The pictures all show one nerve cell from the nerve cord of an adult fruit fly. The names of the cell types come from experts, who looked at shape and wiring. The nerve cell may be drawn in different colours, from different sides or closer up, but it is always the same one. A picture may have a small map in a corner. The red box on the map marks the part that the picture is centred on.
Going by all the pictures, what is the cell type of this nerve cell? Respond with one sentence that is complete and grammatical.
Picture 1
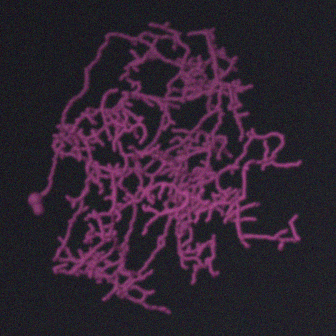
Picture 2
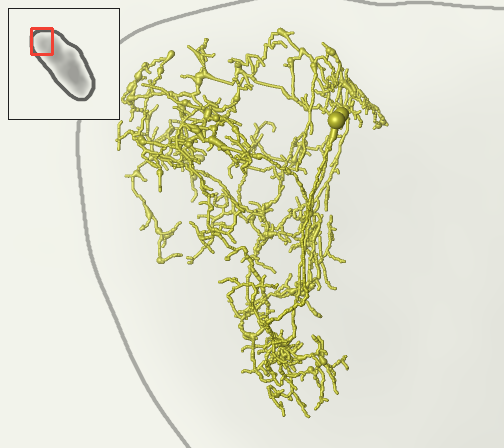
The type of this nerve cell is the cell type INXXX474.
